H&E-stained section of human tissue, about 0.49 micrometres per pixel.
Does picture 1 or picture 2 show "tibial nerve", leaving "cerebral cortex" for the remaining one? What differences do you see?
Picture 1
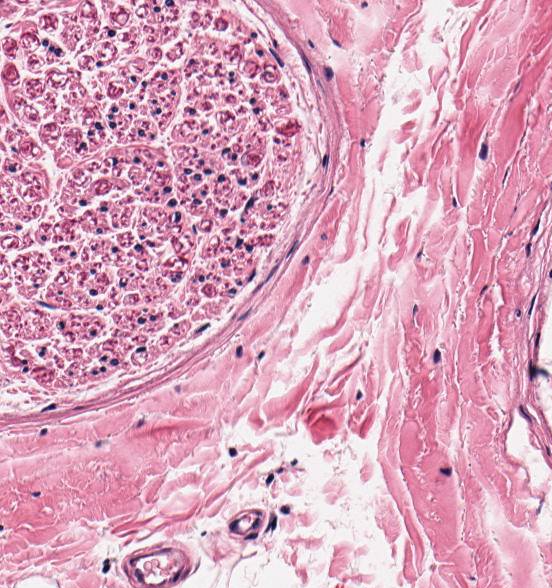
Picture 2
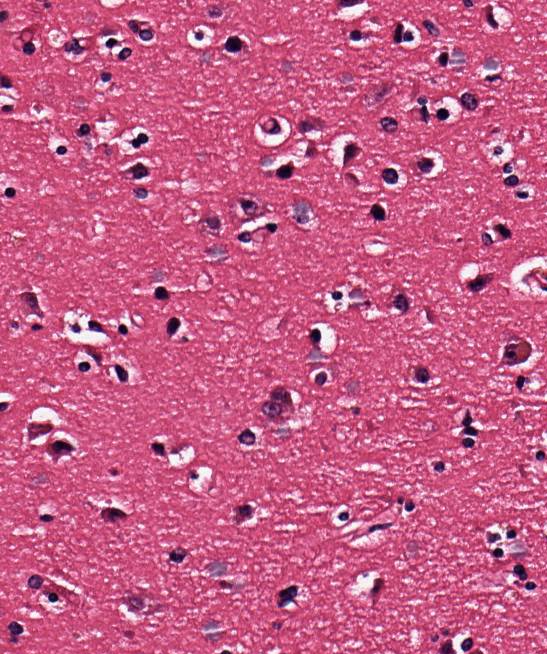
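Picture 1 is tibial nerve; picture 2, cerebral cortex. In the nerve, a rounded fascicle in cross-section fills the upper left, small dark nuclei scattered among its fibres. Dense wavy collagen in the right half runs mainly top to bottom, with sparse thin elongated dark nuclei between bundles. Cortex cells lie singly, evenly spread in a finely granular pink matrix, without organised units or layers. Most are small with round dark nuclei and little cytoplasm; a few larger ones, one just left of centre in the lower half, have purplish cytoplasm and paler nuclei.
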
